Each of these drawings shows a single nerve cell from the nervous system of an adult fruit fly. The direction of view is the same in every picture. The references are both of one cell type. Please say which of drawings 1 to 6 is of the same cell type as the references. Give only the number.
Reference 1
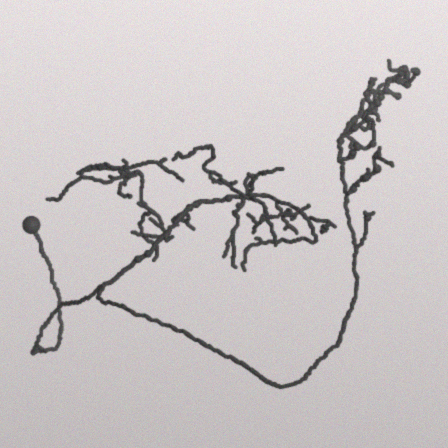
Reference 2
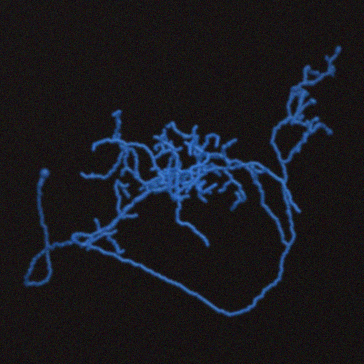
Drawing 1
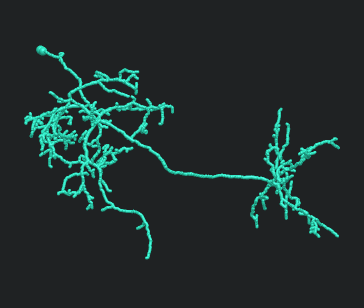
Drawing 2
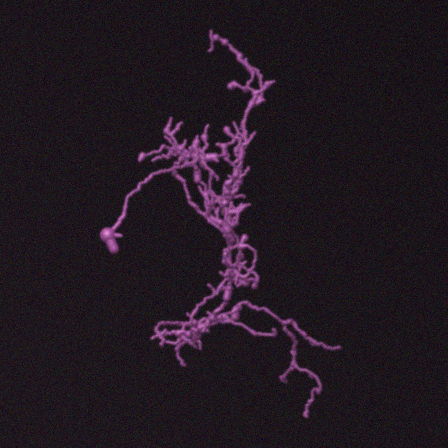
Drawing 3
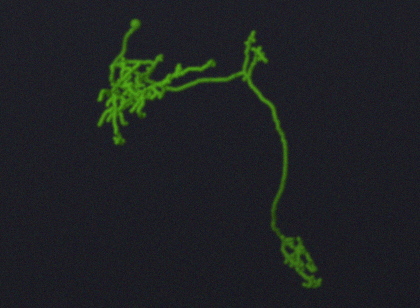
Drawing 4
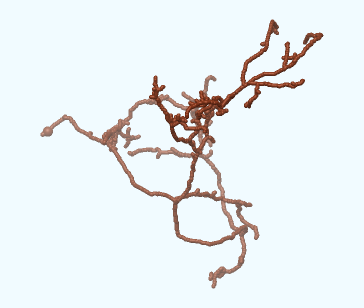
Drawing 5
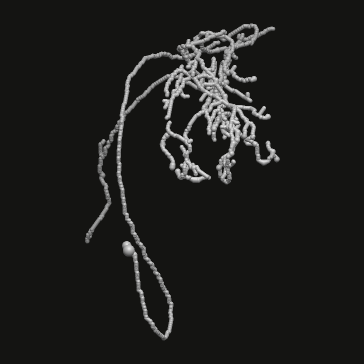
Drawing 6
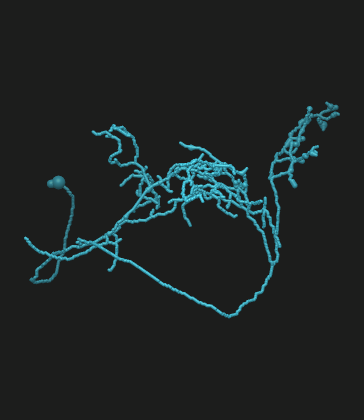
6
